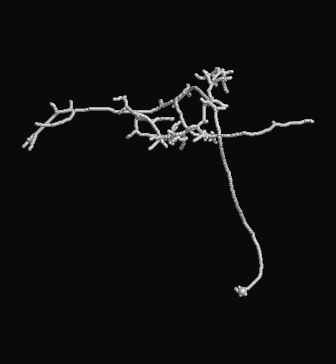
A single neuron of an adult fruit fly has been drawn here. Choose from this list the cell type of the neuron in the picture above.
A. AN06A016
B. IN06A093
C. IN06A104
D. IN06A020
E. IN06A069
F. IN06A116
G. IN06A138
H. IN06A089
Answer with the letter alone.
F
